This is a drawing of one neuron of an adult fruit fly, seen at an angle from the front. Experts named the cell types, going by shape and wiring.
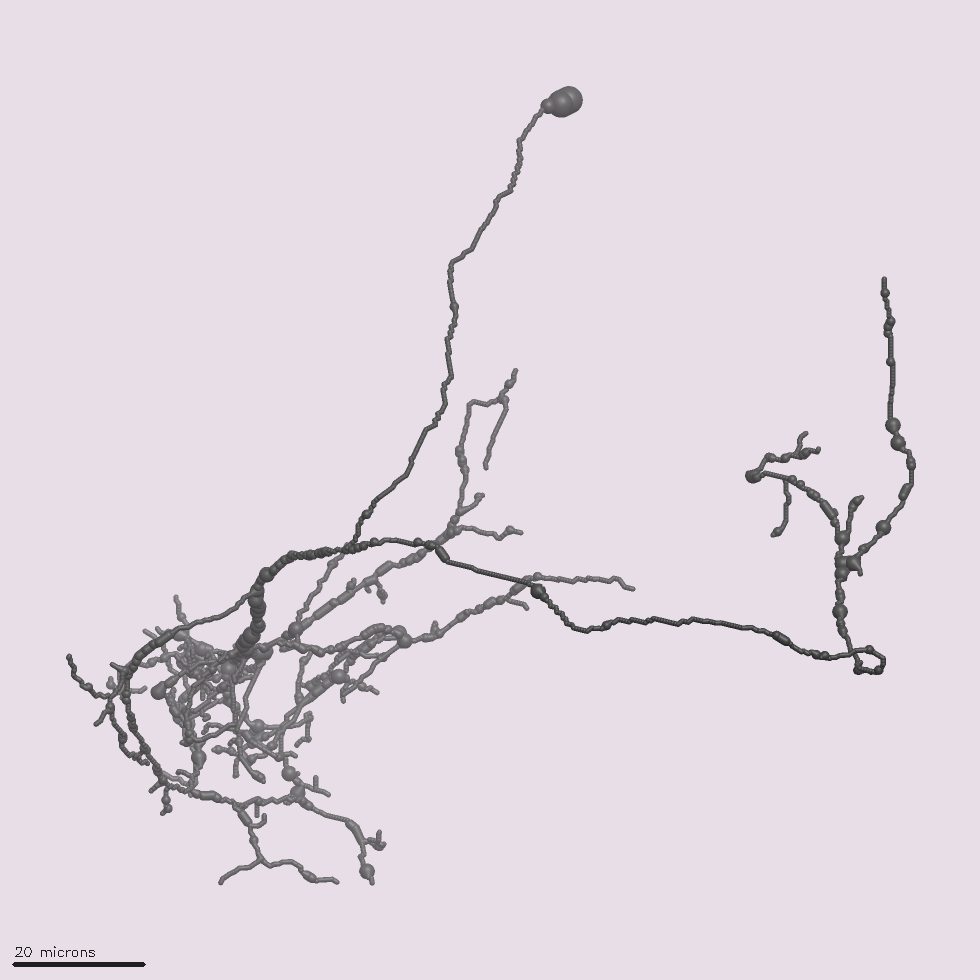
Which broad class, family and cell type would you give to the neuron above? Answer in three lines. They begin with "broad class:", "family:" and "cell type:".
broad class: central-brain intrinsic neuron
family: hemilineage VLPp2
cell type: WED129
